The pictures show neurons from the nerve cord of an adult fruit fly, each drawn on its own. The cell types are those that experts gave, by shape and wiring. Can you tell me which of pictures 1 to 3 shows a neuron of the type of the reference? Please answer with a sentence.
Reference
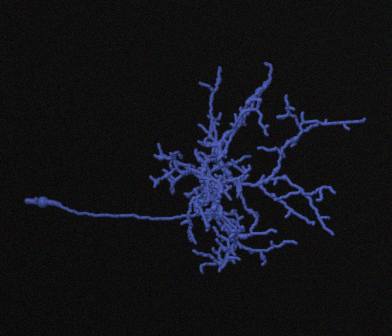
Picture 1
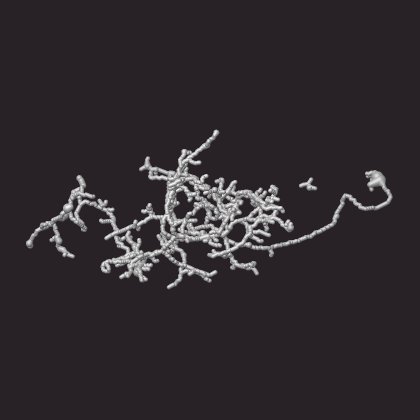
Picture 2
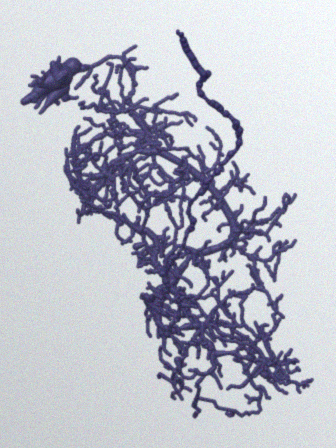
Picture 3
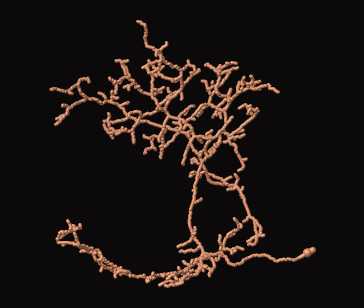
Picture 1 is of the same cell type.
